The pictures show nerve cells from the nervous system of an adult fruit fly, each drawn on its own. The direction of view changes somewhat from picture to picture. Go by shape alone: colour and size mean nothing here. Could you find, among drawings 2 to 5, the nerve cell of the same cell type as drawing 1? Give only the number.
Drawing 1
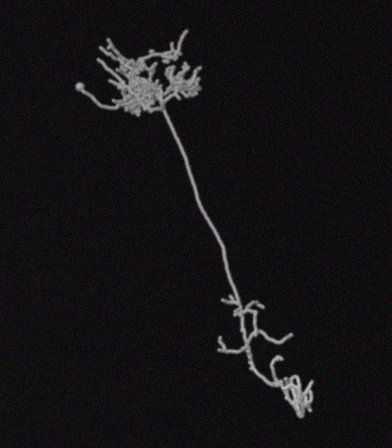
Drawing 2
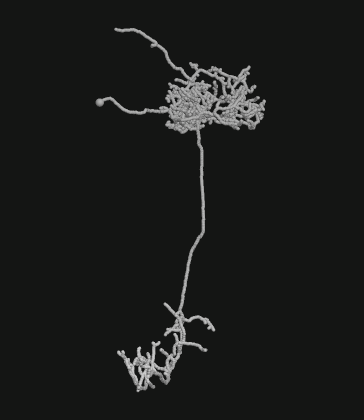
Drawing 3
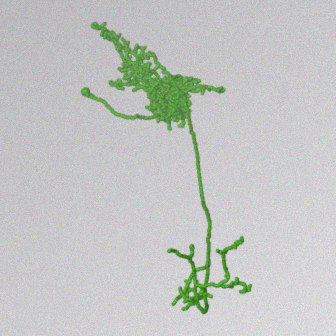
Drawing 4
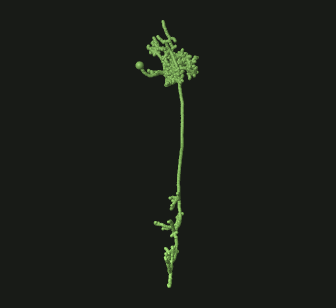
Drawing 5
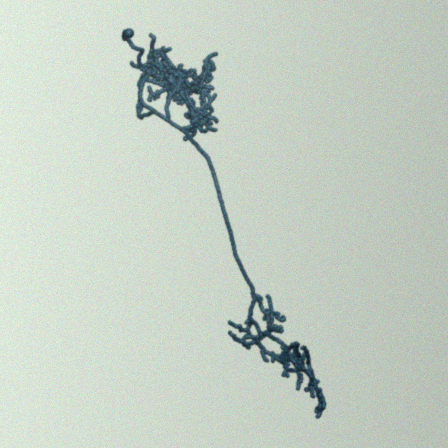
2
